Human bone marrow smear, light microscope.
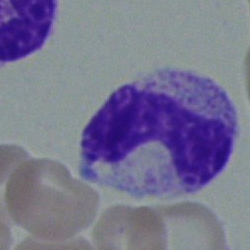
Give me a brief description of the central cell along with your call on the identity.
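A roughly round outline surrounds a nucleus shaped as a thick, curved band like a horseshoe, its open side facing downward. No nucleoli can be seen within it. The cell is a band neutrophil.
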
